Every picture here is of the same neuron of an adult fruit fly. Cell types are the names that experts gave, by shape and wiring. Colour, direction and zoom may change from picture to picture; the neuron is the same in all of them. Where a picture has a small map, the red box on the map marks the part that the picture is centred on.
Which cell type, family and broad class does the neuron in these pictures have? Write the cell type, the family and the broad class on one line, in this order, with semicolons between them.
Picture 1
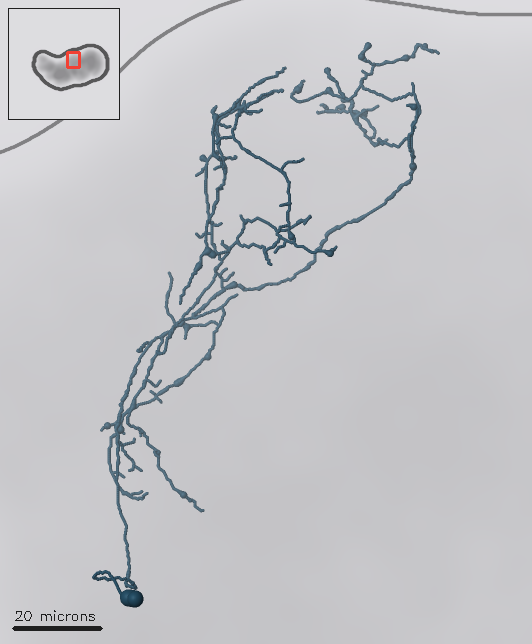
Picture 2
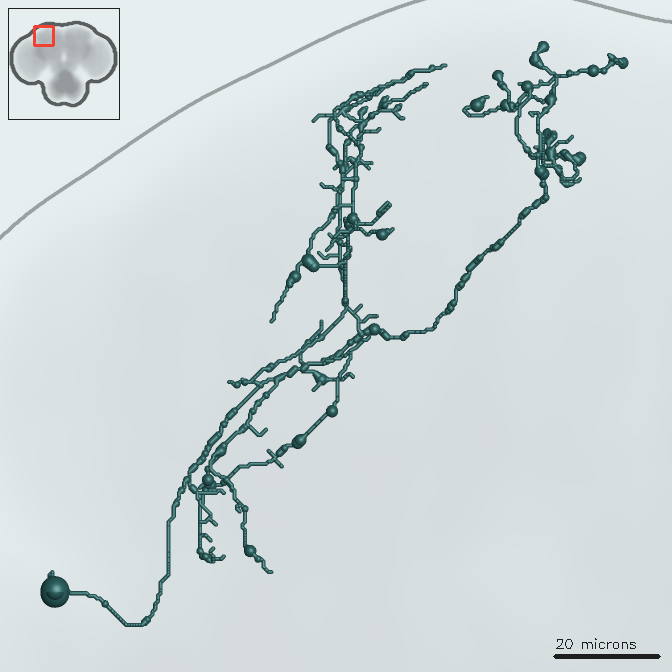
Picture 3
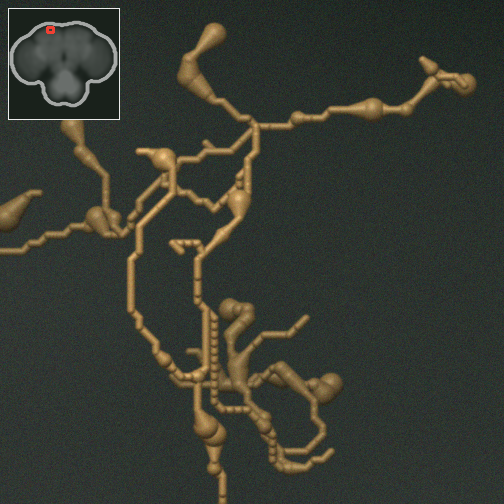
SLP116; hemilineage LHa1; central-brain intrinsic neuron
